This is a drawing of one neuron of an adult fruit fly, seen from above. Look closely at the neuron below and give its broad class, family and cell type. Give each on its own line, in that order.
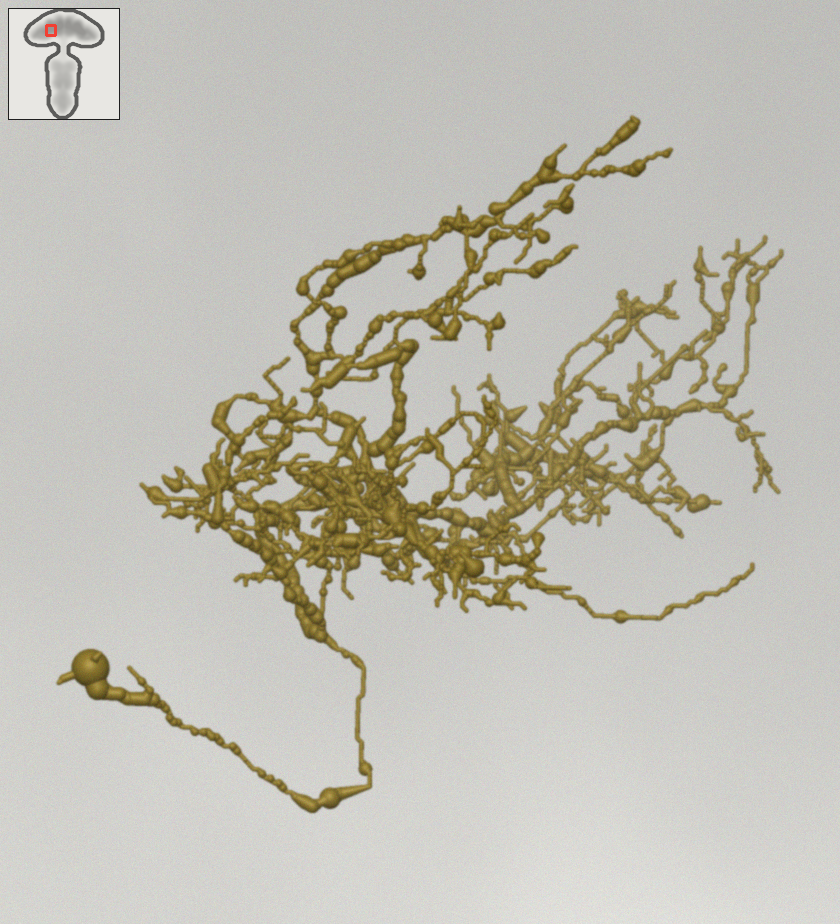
central-brain intrinsic neuron
WEDPN
WEDPN11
